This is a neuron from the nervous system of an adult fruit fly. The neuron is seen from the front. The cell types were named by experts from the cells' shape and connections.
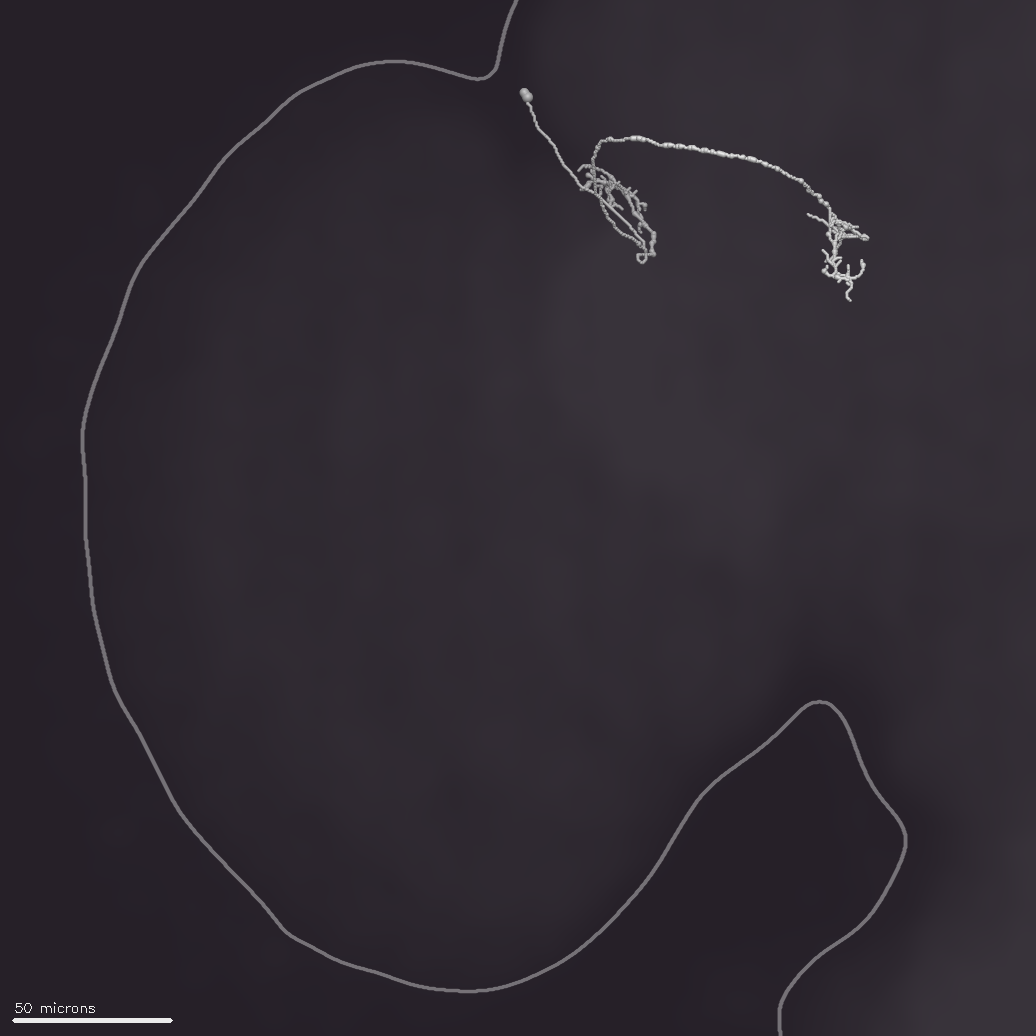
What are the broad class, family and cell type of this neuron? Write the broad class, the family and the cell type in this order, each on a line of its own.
visual projection neuron
hemilineage VPNd3
LC9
